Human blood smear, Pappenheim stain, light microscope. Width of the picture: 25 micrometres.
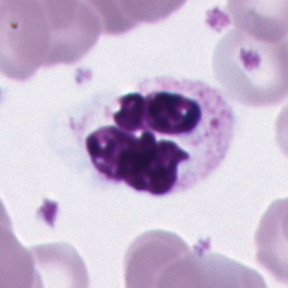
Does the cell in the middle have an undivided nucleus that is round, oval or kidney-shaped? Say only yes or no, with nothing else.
No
